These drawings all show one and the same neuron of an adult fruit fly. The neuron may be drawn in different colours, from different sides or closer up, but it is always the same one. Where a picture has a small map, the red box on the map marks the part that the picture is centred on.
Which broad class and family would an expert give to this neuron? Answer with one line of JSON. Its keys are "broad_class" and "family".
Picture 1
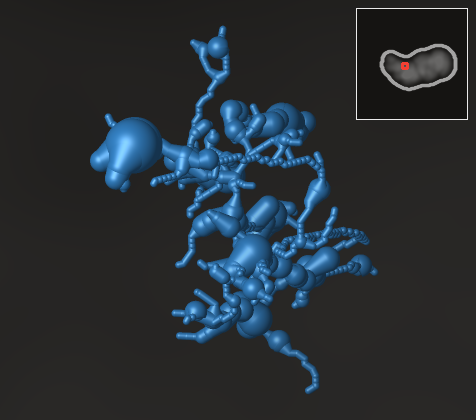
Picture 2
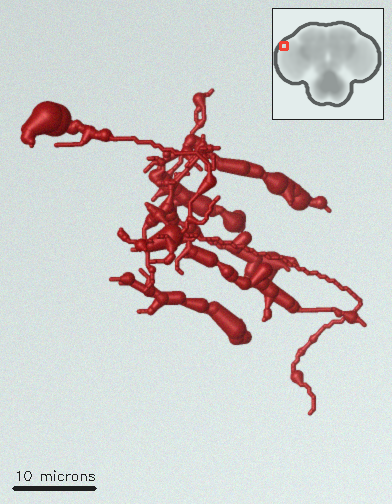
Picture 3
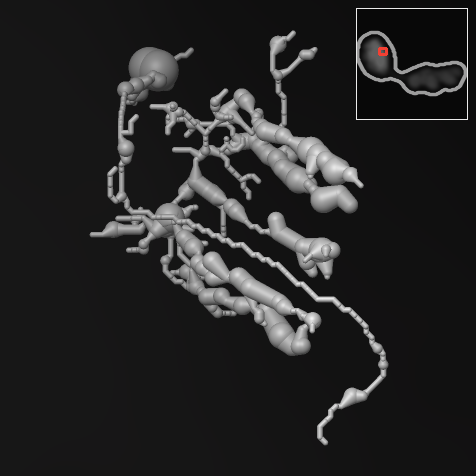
{"broad_class": "optic-lobe intrinsic neuron", "family": "Dm"}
